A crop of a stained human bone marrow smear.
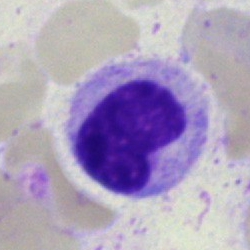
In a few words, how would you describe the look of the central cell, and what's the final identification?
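A notch on the lower right side of the nucleus gives it a kidney shape. The chromatin is dense and dark purple, with only faint lighter mottling, and no nucleoli can be seen. No vacuoles appear in the cytoplasm. The central cell is a metamyelocyte.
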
